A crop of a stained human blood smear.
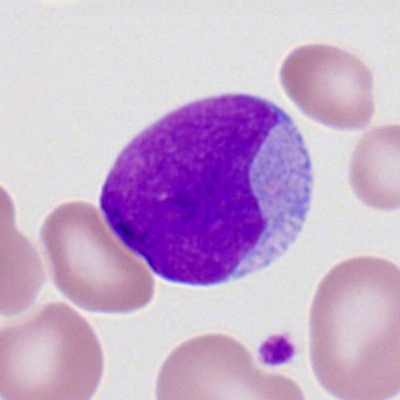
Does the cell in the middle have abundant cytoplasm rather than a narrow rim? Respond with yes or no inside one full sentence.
No, its cytoplasm is scant rather than broad.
